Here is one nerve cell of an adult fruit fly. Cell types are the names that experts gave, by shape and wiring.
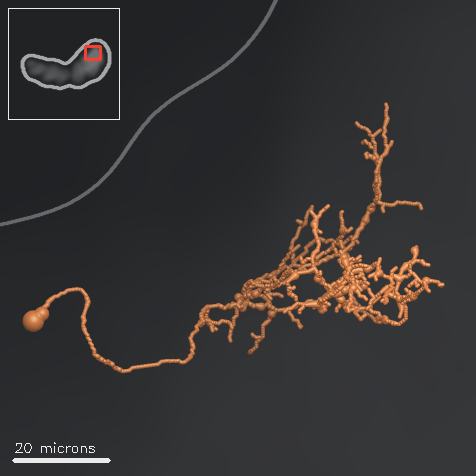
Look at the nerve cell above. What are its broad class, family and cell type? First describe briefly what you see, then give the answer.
By the scale bar it is about 85 microns wide in this view. The picture shows dozens of branch ends. Its broad class is central-brain intrinsic neuron. The family is hemilineage DM3_dorso_lateral. It is of cell type SMP331.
